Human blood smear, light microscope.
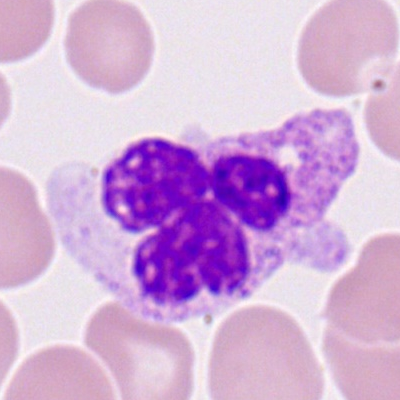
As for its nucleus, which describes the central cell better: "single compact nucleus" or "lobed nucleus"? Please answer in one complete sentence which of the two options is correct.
It is a lobed nucleus that this cell contains.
